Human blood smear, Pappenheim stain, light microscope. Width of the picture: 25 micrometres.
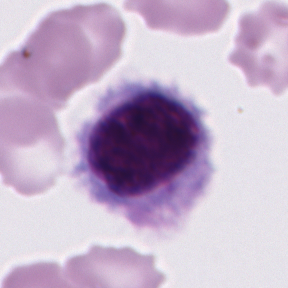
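Hairy cell at the centre of a stained peripheral blood smear. Following its border round, it is ragged, with many short, fine, hair-like projections the whole way, and the cell is about 13 micrometres across. The nucleus is oval, about 10 by 9 micrometres, with a smooth outline and no indentation, and it fills about 60% of the cell's area. Its chromatin is dark purple and densely packed, while the cytoplasm shows no distinct granules.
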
